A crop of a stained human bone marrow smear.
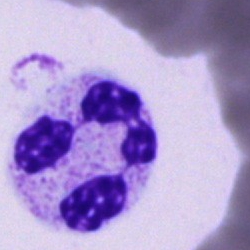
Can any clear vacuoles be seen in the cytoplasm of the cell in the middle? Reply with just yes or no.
No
